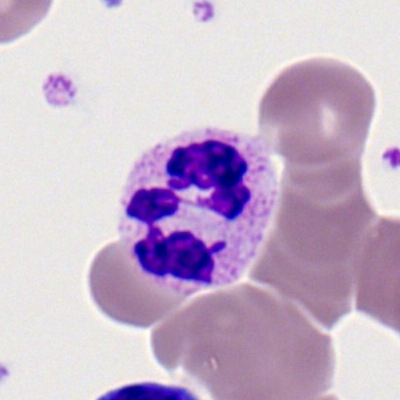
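Segmented neutrophil: the nucleus is divided into three separate lobes, with no nucleoli to be seen. Fine, small pinkish-purple granules fill the cytoplasm, which contains no vacuoles.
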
